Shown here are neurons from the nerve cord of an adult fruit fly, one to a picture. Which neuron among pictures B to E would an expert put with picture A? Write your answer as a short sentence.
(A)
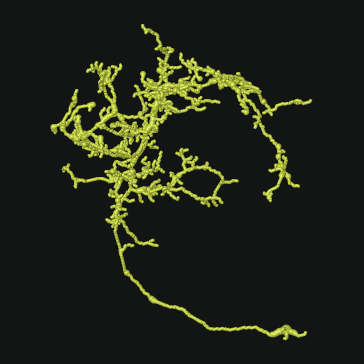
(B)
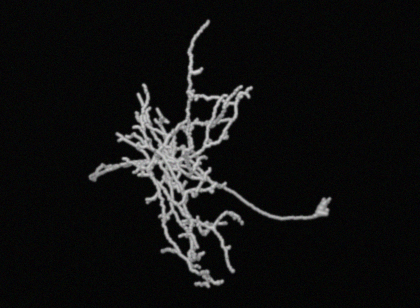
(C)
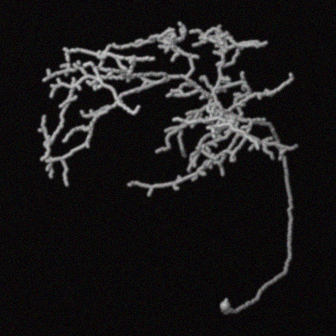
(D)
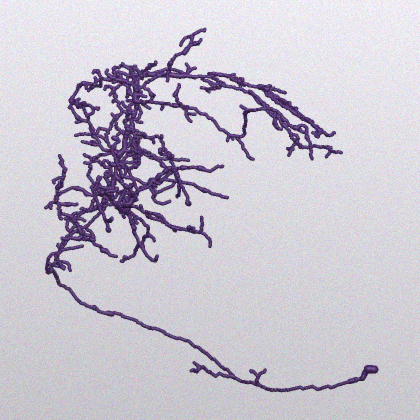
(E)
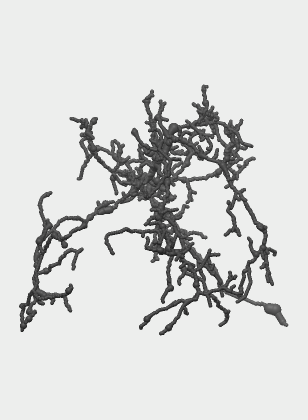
Picture D is of the same cell type.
